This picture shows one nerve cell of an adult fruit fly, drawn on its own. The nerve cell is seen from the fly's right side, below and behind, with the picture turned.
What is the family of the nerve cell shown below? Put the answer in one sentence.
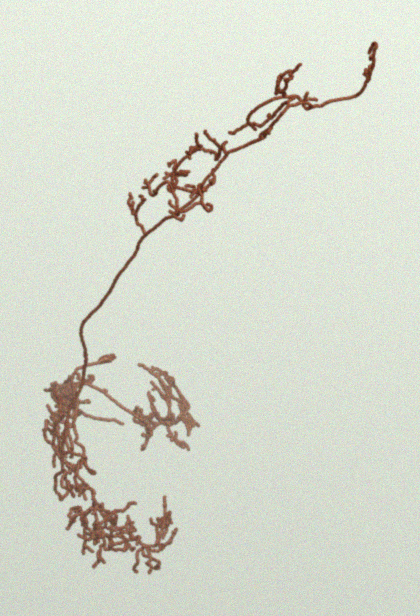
The family is DNg.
